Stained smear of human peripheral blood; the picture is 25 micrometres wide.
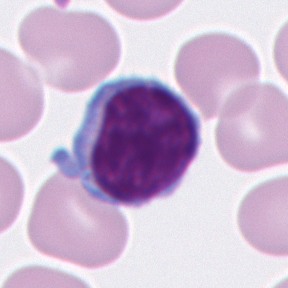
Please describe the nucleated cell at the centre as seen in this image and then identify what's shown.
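You'll notice the chromatin is dark purple and densely clumped, and no nucleoli can be seen in the nucleus. Nor are any granules visible in the cytoplasm. From the lower left, a small rounded bleb of cytoplasm projects. It's a typical lymphocyte.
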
